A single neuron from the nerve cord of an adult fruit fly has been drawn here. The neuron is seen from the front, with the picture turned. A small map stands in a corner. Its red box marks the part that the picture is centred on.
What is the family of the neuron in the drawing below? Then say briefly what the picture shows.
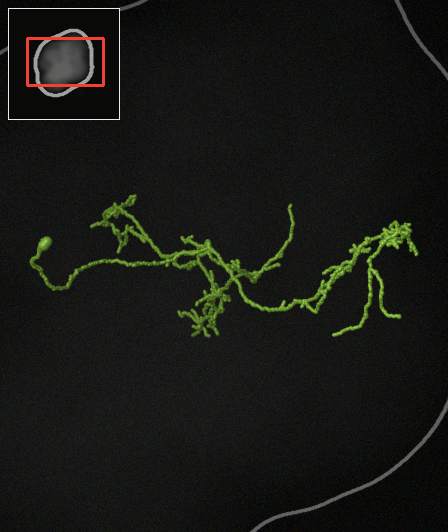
The family is hemilineage 06B. This is a nerve-cord intrinsic neuron. Dozens of branch ends can be seen. In this view it is more than twice as wide as it is tall.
